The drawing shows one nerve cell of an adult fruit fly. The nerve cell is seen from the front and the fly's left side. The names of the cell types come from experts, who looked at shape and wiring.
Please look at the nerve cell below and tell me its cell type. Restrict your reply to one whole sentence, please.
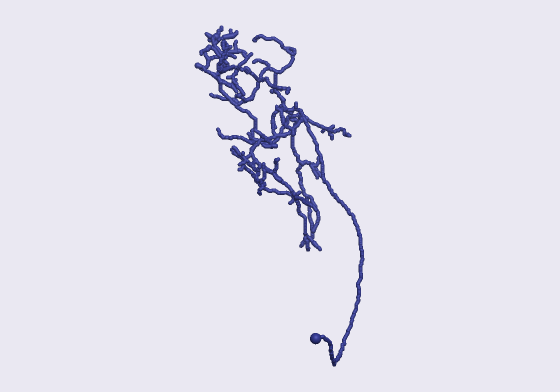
The cell type to which this nerve cell belongs is SLP178.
